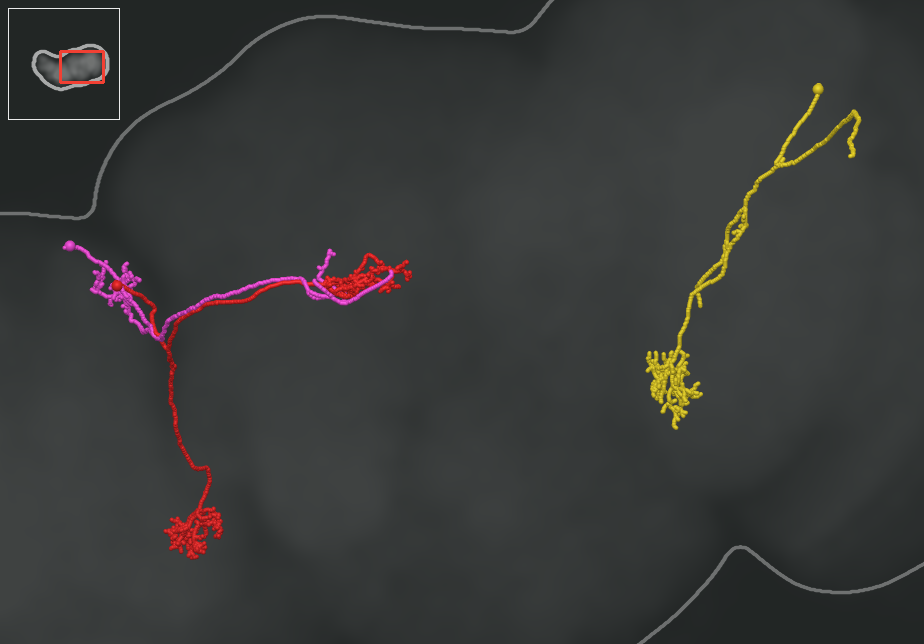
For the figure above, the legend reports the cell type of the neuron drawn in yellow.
LC10b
